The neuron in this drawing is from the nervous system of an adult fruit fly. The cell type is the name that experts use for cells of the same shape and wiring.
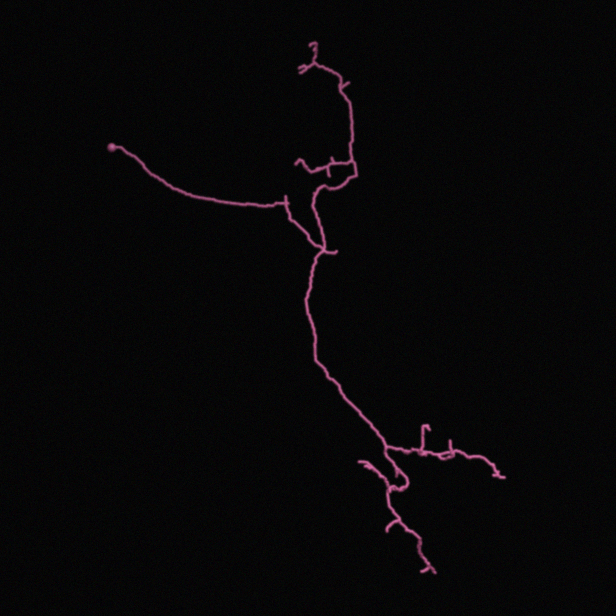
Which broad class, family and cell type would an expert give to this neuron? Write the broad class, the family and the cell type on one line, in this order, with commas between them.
central-brain intrinsic neuron, hemilineage SMPad2, PS008_b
